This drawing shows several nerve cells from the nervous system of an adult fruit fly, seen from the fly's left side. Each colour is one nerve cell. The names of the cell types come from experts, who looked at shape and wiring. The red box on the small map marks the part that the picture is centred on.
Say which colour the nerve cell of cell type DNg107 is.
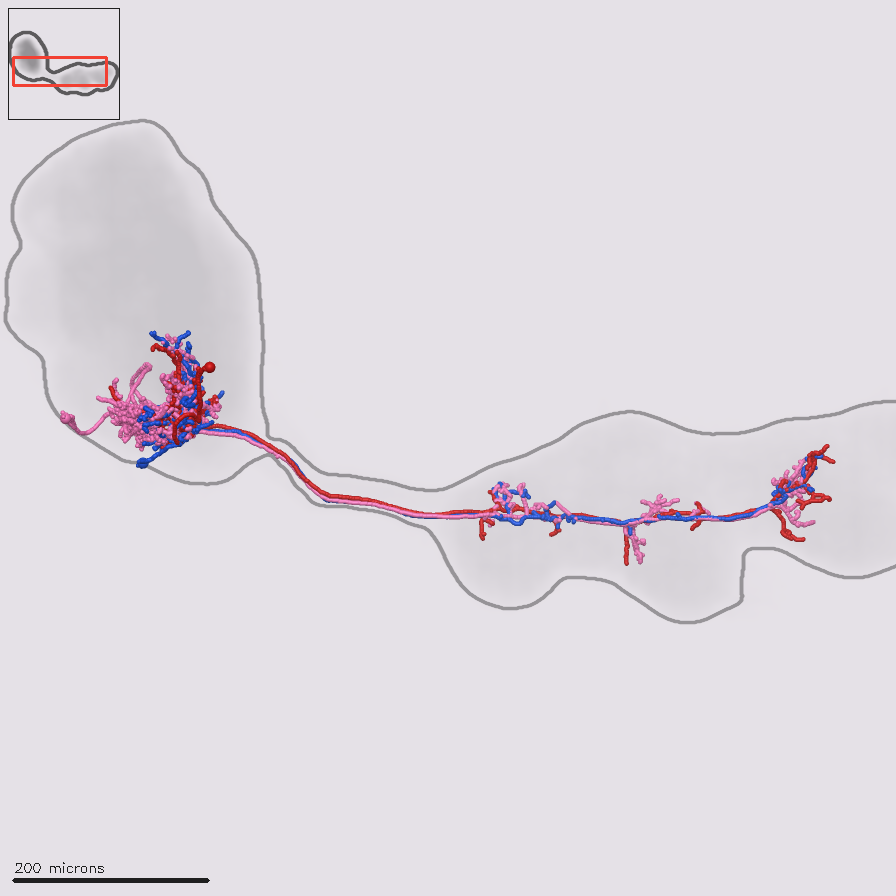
blue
